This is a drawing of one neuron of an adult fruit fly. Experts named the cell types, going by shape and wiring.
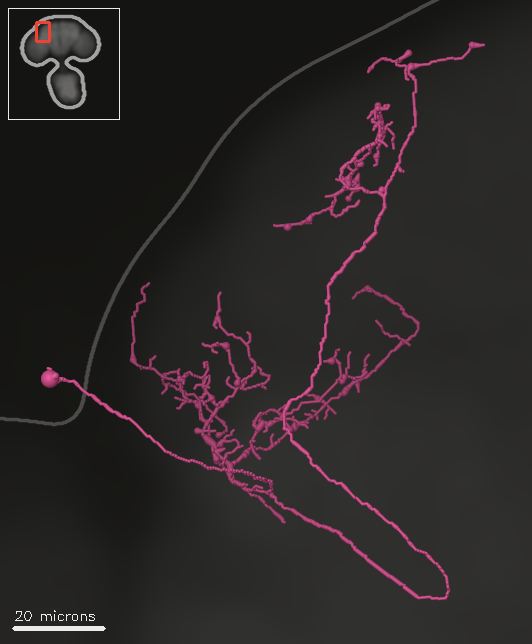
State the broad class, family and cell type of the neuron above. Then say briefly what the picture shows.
Its broad class is central-brain intrinsic neuron. The family is hemilineage VLPl2_posterior. Its cell type is CB1804. The cell body can be seen on the left of the picture. By the scale bar it is about 120 microns tall in this view. Dozens of branch ends can be seen.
